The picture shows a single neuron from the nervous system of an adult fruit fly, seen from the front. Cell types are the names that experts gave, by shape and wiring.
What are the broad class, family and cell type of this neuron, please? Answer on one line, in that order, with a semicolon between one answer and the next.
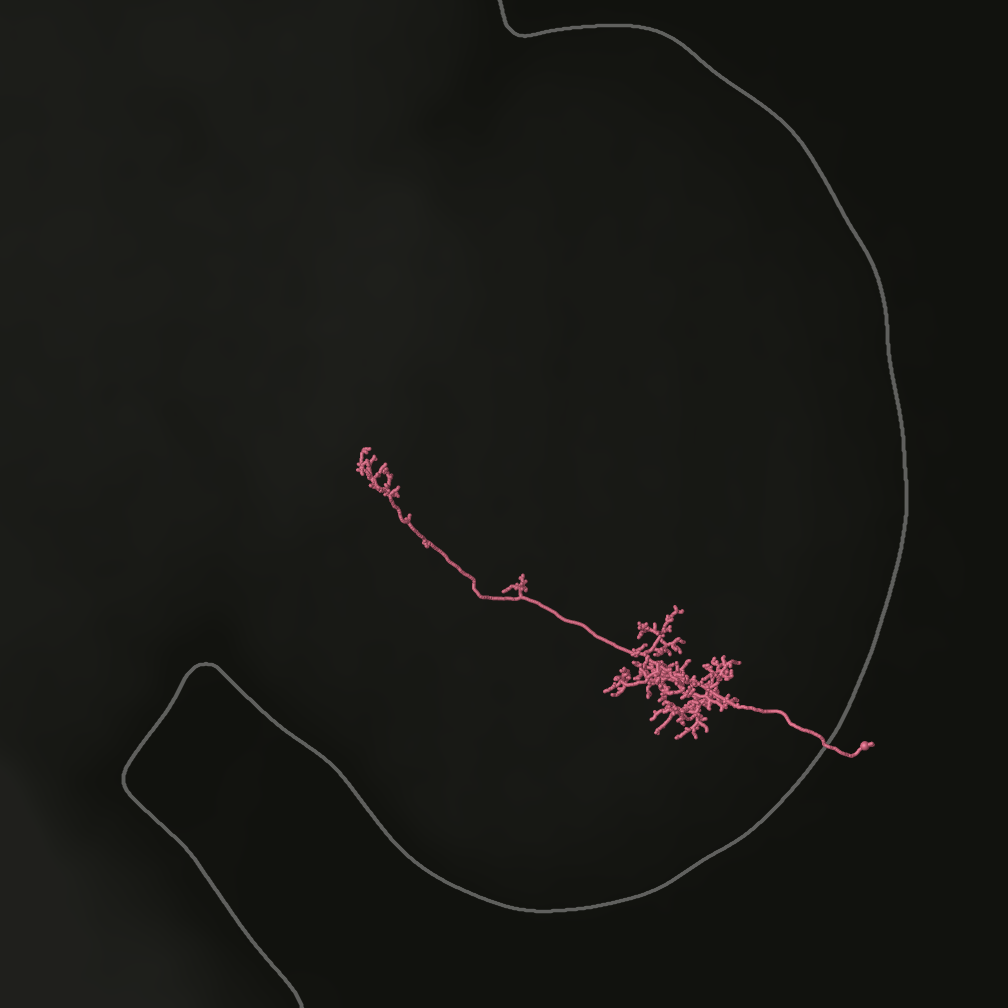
optic-lobe intrinsic neuron; TmY; TmY10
